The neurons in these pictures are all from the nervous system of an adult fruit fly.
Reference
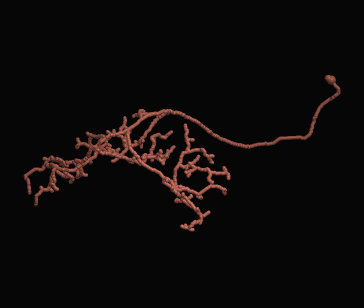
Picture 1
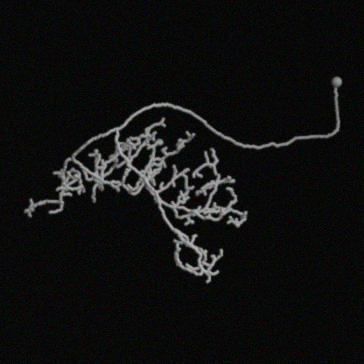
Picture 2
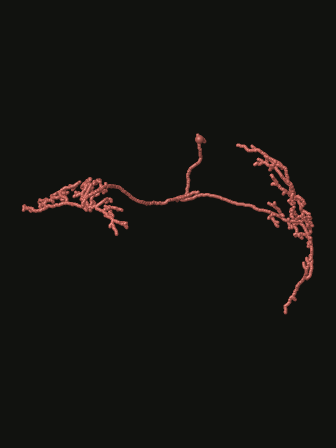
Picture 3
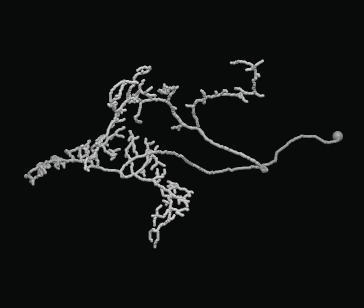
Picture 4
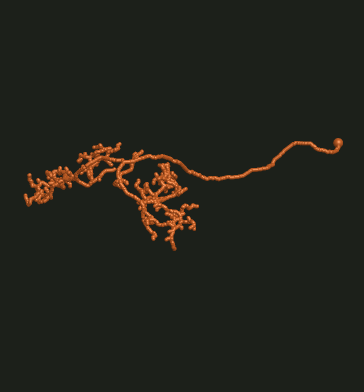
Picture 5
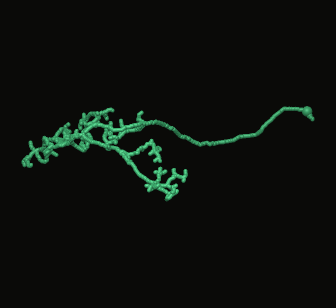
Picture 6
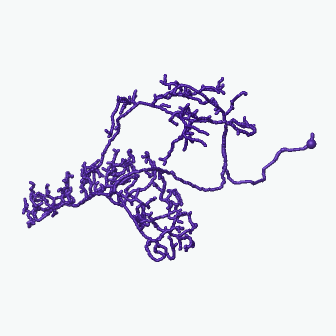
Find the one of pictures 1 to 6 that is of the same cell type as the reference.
4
